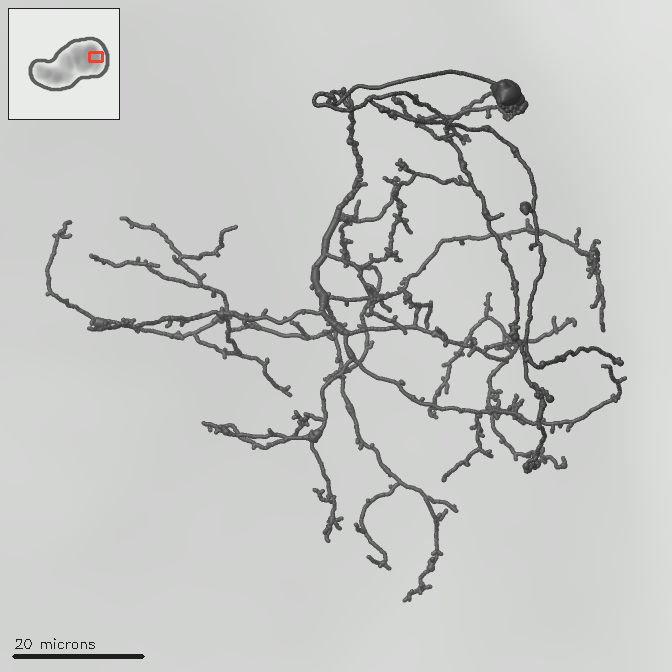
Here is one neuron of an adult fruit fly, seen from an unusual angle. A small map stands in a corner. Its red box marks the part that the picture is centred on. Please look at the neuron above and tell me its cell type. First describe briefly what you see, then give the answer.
From left to right in the picture it spans about 90 microns. Dozens of branch ends can be seen. This is a central-brain intrinsic neuron. Its cell type is AVLP231.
